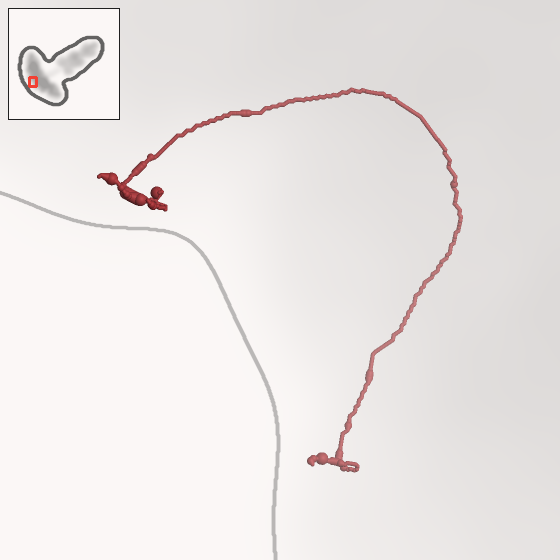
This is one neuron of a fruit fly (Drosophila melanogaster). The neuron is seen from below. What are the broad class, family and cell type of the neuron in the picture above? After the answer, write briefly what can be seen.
Its broad class is sensory neuron entering the brain. Its family is called class olfactory. The cell type is ORN_DM5. It lies in the brain. No cell body is drawn. It has a dozen or fewer branch ends.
